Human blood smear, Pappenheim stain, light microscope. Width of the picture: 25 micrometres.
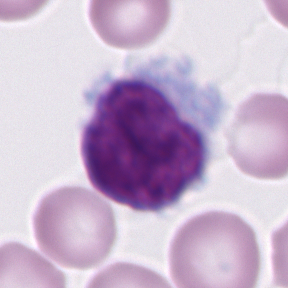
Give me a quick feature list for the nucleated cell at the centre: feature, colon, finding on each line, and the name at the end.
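Cytoplasm: pale blue, widest toward the upper right
Cytoplasmic edge: fringed by fine hair-like projections
Vacuoles: none visible
Cell diameter: about 13 micrometres
Nucleus: about 11 micrometres across, lying toward the lower left
Nuclear share of cell area: about 70%
Cell type: hairy cell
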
